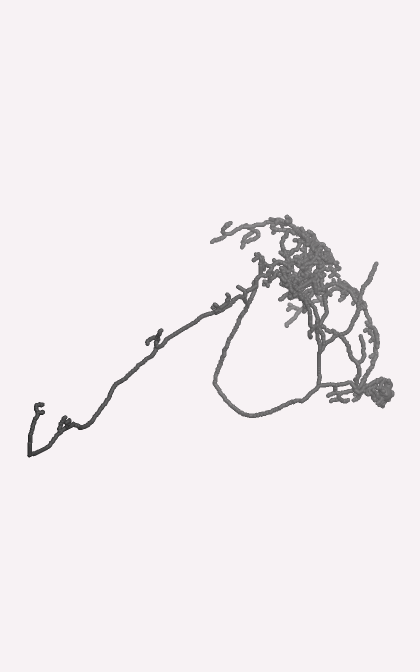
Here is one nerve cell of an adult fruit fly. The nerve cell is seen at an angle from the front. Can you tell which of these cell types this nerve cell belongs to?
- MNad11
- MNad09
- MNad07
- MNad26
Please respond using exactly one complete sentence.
This nerve cell represents the cell type MNad07.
